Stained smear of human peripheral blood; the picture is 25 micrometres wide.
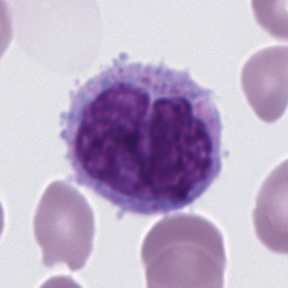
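Monocyte, about 14 micrometres across. A deep cleft runs down from the top of the nucleus, splitting it into two side-by-side lobes. The nucleus measures about 12 by 10 micrometres and fills about 70% of the cell's area. Its chromatin forms a mottled, lacy mesh of darker and lighter purple rather than solid dark clumps. Fine pinkish-purple granules are scattered through the cytoplasm. Small bluish blebs project from the cell border, most plainly along the top and left.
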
